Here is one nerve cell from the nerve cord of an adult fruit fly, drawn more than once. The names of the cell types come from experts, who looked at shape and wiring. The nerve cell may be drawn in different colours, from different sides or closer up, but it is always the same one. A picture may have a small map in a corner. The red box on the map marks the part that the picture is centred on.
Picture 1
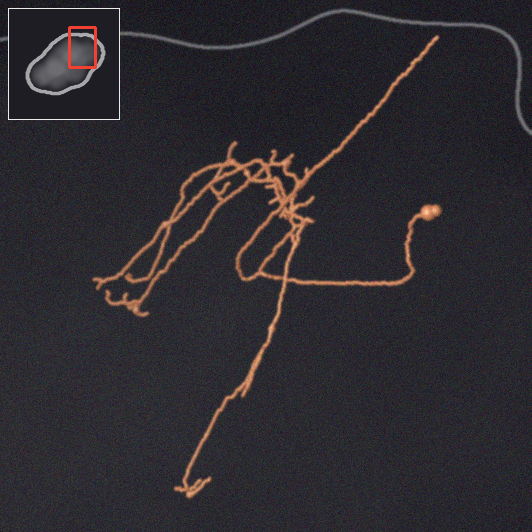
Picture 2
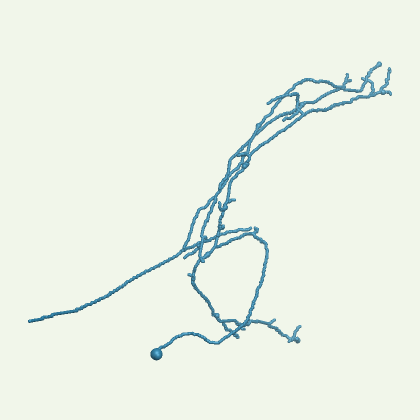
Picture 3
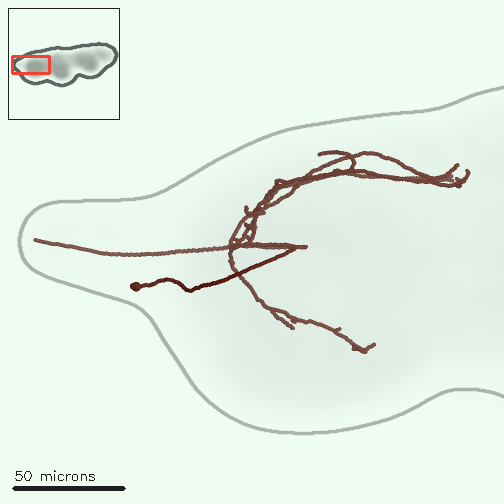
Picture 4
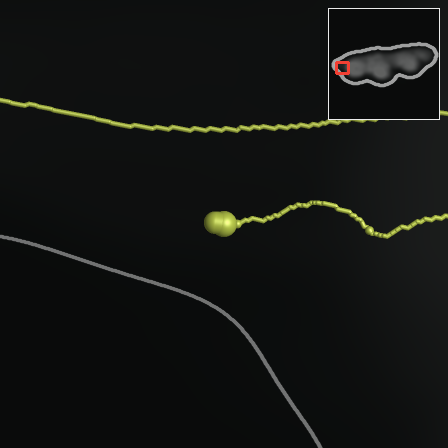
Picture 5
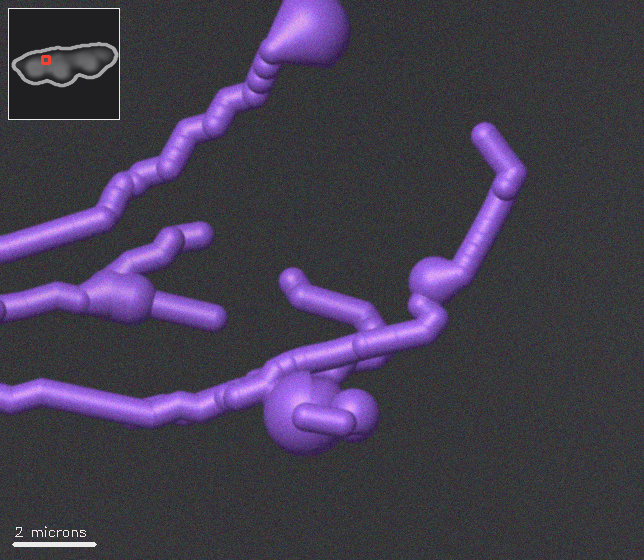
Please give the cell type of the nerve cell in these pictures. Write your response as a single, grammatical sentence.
To the cell type AN08B113 belongs this nerve cell.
